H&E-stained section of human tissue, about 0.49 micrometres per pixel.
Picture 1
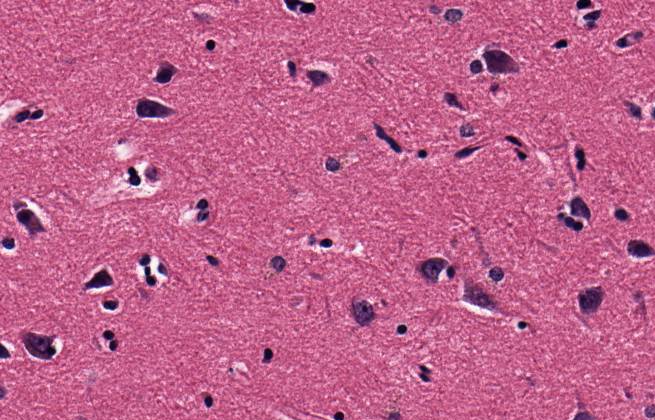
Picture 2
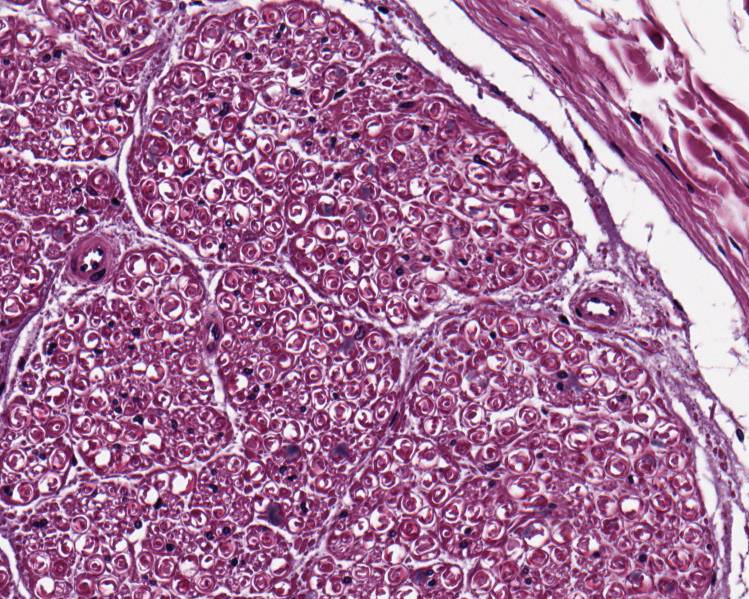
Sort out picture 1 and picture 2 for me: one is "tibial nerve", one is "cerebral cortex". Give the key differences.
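Cerebral cortex is shown in picture 1, tibial nerve in picture 2. In the cerebral cortex, single cells are scattered fairly evenly across the field, with no grouping into glands, tubules or other units, set in a finely fibrillary, pink-staining matrix. The larger cells have angular, often triangular outlines and purple cytoplasm, and many small round dark nuclei with little or no visible cytoplasm lie among them. The tibial nerve, by contrast, is made up of several rounded bundles of nerve fibres separated by thin pale septa. Within the bundles the fibres are cut in cross-section as closely packed round profiles, each a central pink axon in a pale ring, with small dark elongated nuclei sparsely scattered among them. Two small thick-walled vessels lie in the septa, one at the upper left and one at the right.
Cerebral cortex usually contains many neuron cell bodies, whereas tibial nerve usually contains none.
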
